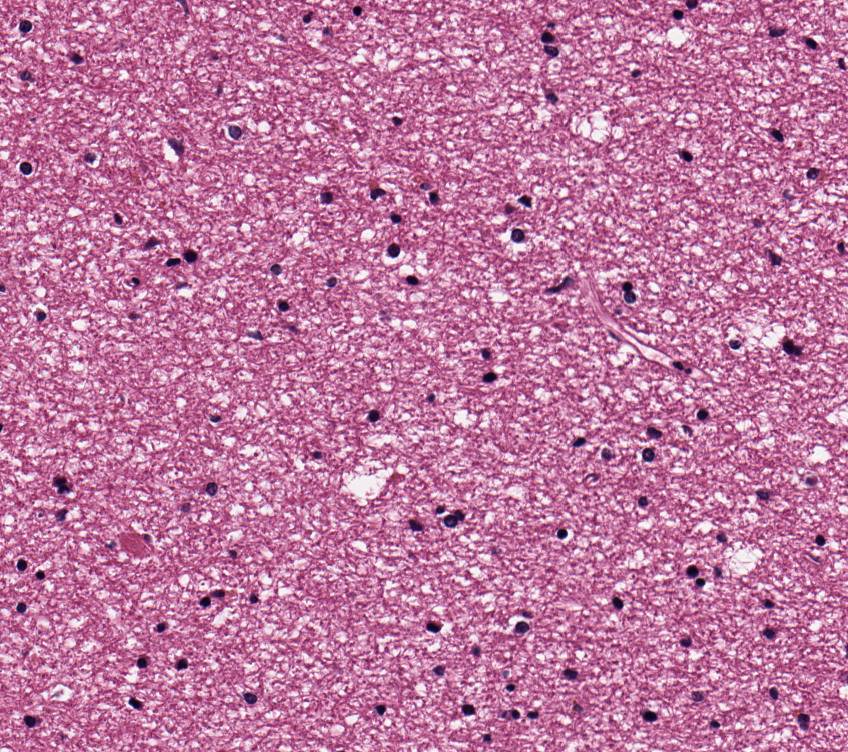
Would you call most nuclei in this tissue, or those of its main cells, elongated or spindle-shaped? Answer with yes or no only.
No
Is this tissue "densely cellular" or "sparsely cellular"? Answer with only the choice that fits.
Sparsely cellular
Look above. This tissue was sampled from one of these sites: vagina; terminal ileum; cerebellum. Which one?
cerebellum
